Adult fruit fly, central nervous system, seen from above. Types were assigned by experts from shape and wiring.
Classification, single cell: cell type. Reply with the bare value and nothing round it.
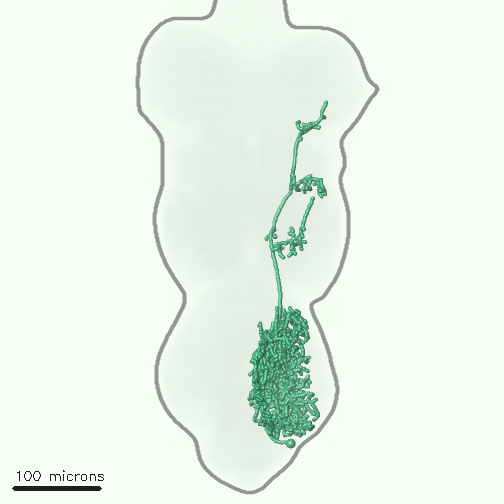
IN04B001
